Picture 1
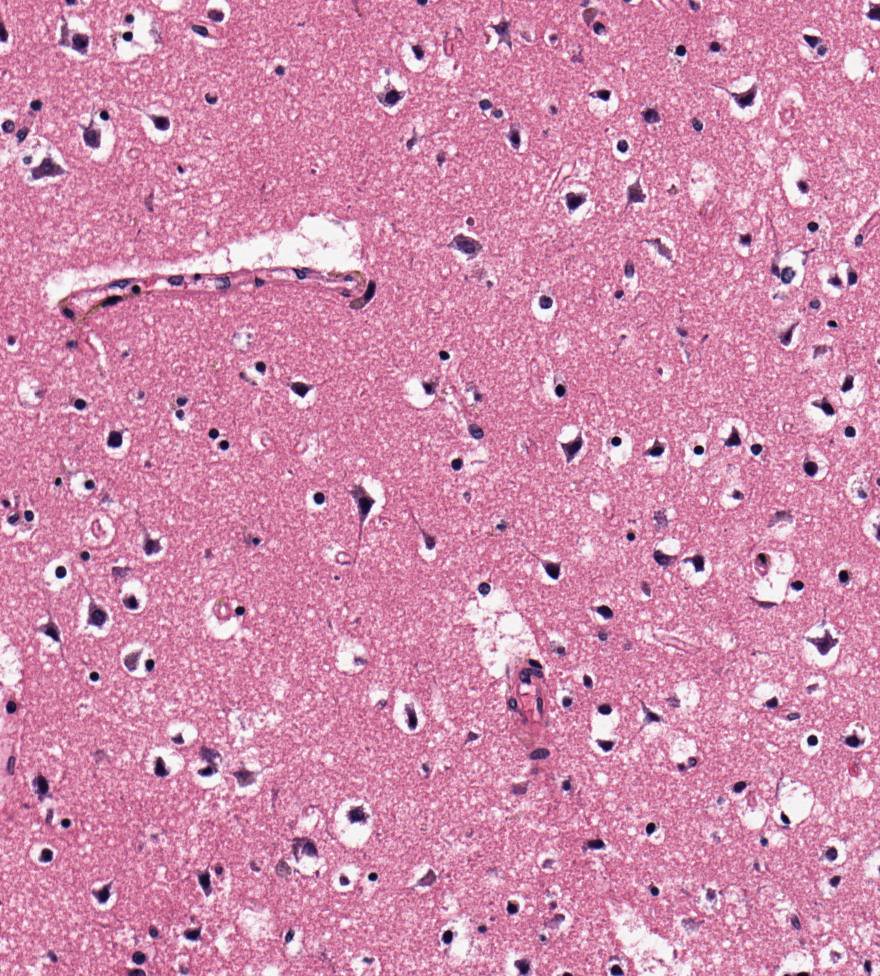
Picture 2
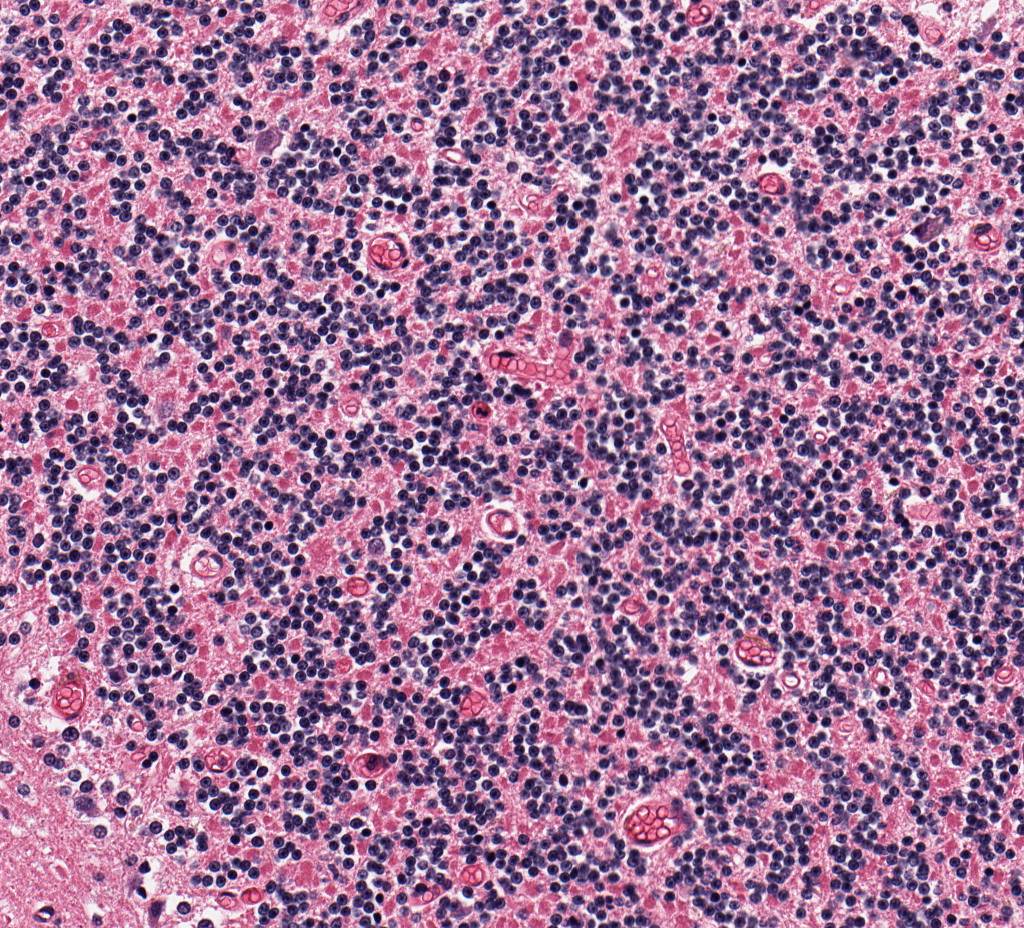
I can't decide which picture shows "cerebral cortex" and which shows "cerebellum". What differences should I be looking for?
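Take picture 1 first: that is cerebral cortex, while picture 2 is cerebellum. In the cerebral cortex, the whole field is a pink, finely granular neuropil sprinkled with tiny round clear vacuoles, with cells spread evenly and no epithelium or glands. Among the neurons you'll find small, round, dark glial nuclei with little visible cytoplasm. Now the cerebellum: small, round, darkly stained nuclei with very scant cytoplasm are packed densely and fairly evenly across almost the whole field. Only the bottom-left corner is a paler pink fibrillary area with few nuclei.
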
